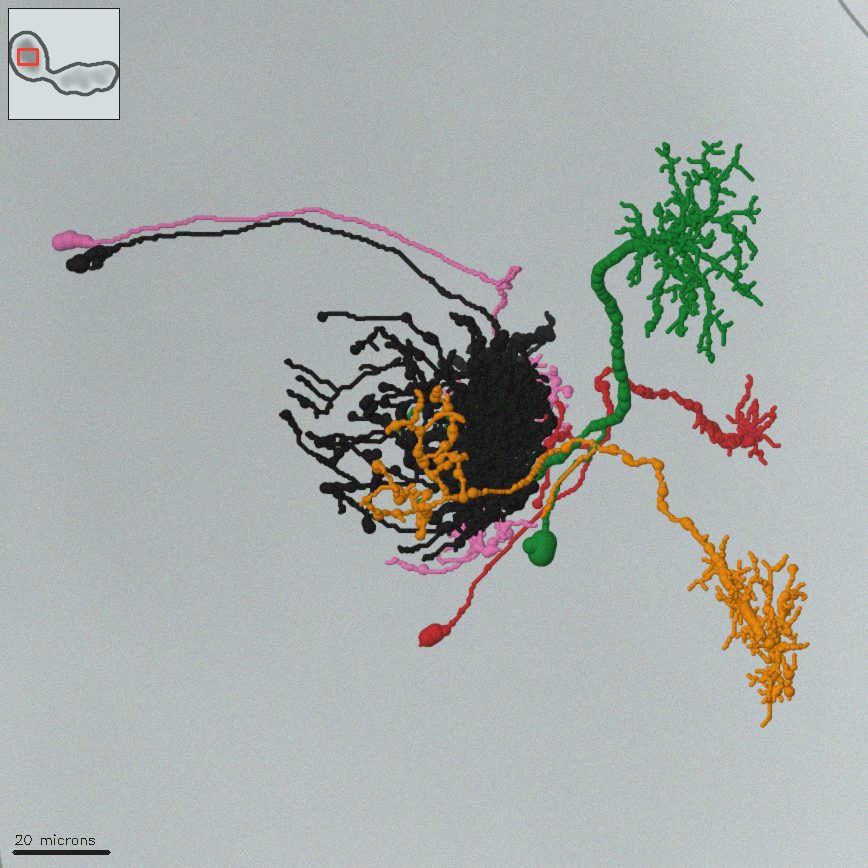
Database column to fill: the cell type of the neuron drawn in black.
PVLP025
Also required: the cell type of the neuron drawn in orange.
LC17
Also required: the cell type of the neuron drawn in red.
LC12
